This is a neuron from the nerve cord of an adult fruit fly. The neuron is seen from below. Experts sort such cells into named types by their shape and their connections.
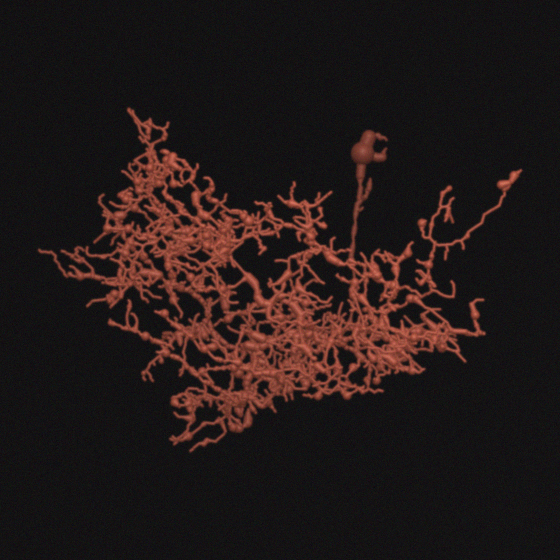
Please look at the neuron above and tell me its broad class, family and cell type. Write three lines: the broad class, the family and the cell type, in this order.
nerve-cord intrinsic neuron
hemilineage 00A
IN00A033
